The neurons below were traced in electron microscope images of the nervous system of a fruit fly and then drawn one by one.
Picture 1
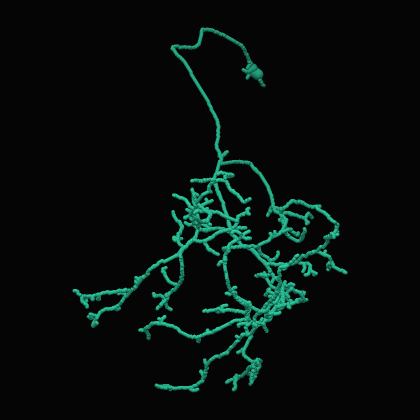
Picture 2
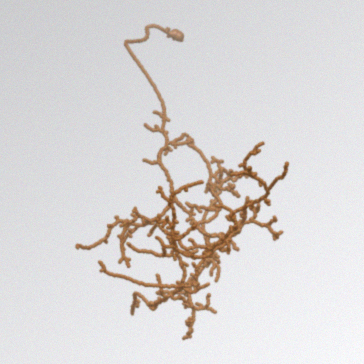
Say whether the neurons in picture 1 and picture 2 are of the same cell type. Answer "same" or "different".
same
